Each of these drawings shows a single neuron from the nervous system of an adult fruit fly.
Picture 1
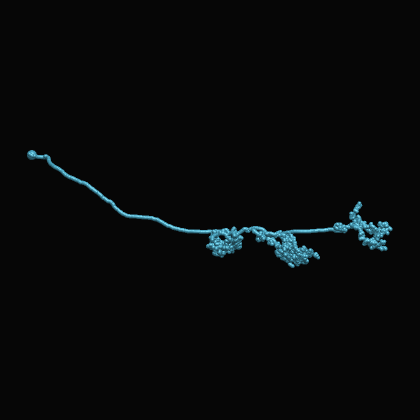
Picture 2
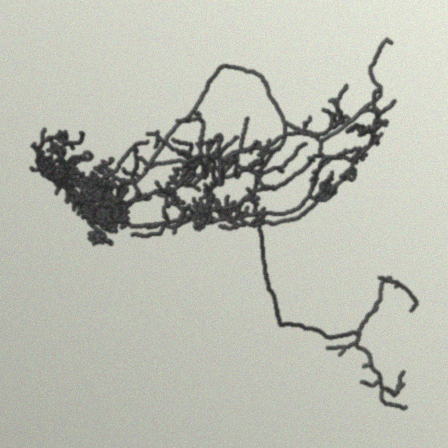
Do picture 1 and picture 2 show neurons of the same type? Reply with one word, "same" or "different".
different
